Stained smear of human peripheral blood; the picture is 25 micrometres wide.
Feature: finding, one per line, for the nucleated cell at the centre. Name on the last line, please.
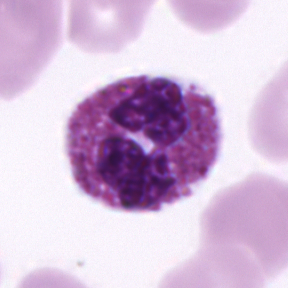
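Nucleus: two lobes, one above the other
Gap: a small pale space between the two lobes, near the centre of the cell
Chromatin: dark purple, coarsely clumped
Nucleoli: none that can be seen
Name: eosinophil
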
